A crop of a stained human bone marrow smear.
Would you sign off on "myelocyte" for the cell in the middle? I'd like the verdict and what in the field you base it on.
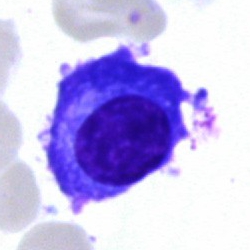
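Irregular outline, small bumps and bleb-like projections along the edge. Chromatin dark purple, fairly dense throughout. Cytoplasm deep, intense blue; no distinct granules.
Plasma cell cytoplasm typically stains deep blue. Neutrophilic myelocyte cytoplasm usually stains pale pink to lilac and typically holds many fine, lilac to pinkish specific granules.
Blue colour and missing granules: for plasma cell, against myelocyte. Verdict: plasma cell, not myelocyte.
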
